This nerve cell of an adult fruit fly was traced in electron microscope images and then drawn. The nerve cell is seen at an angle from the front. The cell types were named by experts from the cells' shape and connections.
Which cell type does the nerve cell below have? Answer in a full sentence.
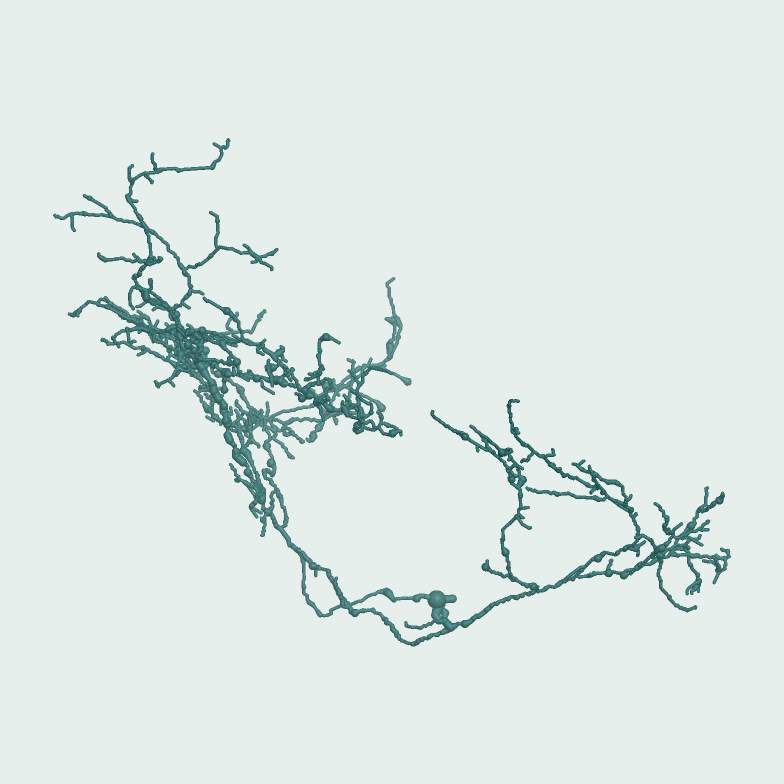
The cell type is GNG204.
